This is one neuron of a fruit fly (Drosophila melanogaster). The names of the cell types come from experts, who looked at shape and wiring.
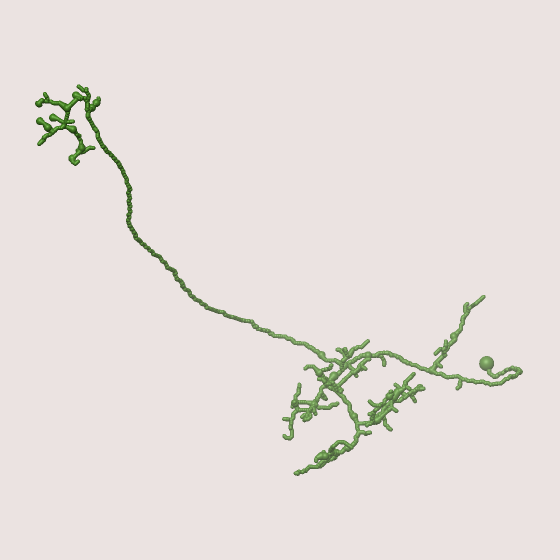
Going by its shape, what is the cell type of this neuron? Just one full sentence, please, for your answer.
By its cell type, the neuron is Tm36.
